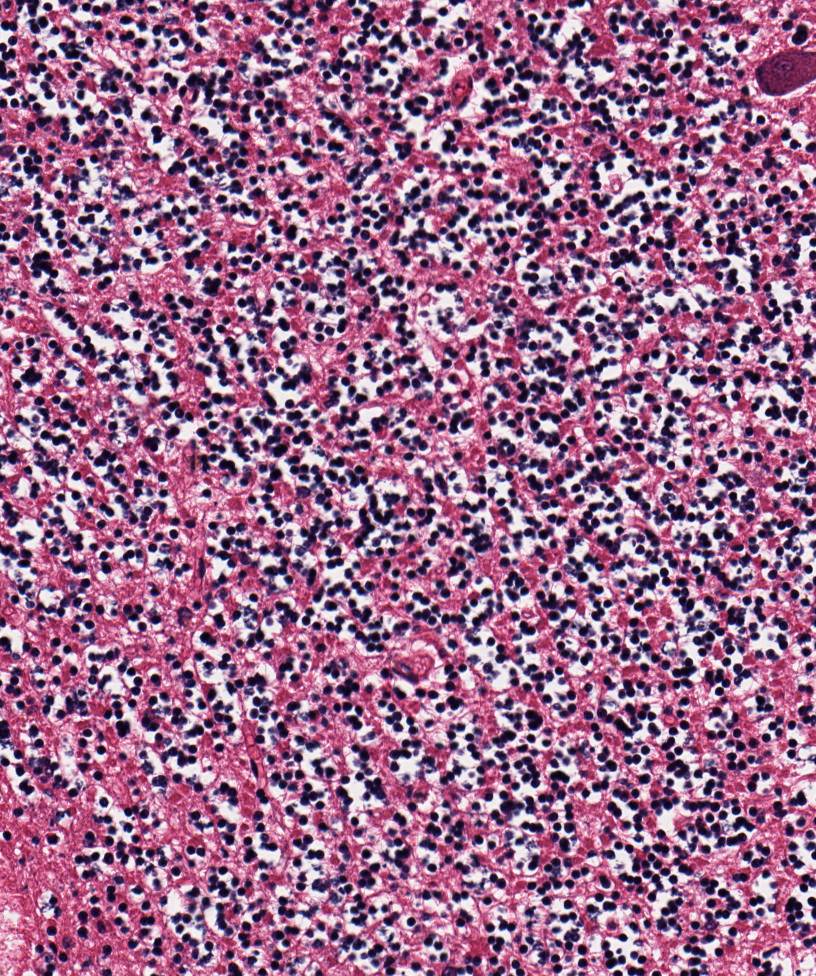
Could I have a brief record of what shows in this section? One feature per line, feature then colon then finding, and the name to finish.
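Pattern: small round dark nuclei densely packed across the whole field
Nuclei: small, round, uniform, densely dark
Cytoplasm: little or none visible around the nuclei
Between nuclei: irregular pink islands of fine fibrillary material without nuclei
Absent: glands, tubules, follicles, epithelium, fat cells
Name: cerebellum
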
